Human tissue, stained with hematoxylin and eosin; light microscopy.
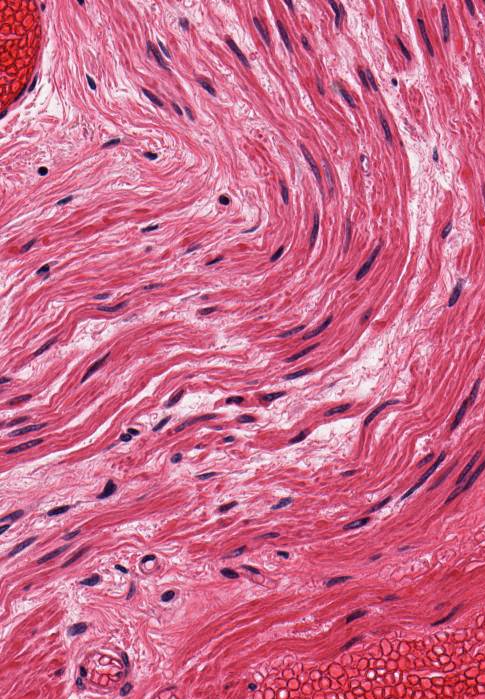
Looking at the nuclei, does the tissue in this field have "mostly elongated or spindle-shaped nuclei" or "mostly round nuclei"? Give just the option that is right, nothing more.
Mostly elongated or spindle-shaped nuclei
